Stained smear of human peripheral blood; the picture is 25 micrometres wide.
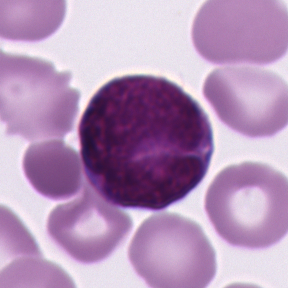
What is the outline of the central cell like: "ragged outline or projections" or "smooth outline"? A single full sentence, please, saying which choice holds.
A smooth edge runs around this cell.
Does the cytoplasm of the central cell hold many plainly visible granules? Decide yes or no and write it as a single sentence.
No, visible granules are absent from the cytoplasm of this cell.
